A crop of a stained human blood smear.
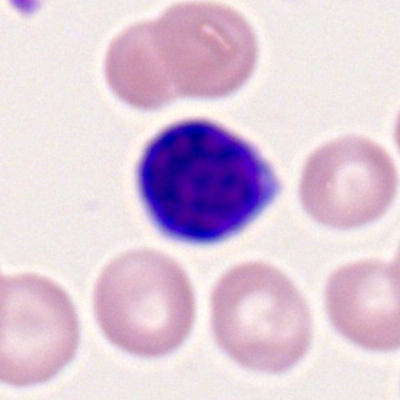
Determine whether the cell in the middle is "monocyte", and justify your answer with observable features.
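Start with the cytoplasm: there is only a scant rim of pale blue, mostly at the right edge, with no granules in it, and the cell has no vacuoles. Those points settle it, so monocyte does not fit; this cell is a lymphocyte.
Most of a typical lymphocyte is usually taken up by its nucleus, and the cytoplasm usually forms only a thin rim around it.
The scant rim here speaks for lymphocyte.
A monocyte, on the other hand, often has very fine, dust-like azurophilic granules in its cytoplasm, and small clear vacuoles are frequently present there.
Finding neither granules nor vacuoles in this cell counts against monocyte. Beyond that, the chromatin is dark purple and coarsely clumped, and the outline, though roughly round, comes to a small point on its right side.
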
